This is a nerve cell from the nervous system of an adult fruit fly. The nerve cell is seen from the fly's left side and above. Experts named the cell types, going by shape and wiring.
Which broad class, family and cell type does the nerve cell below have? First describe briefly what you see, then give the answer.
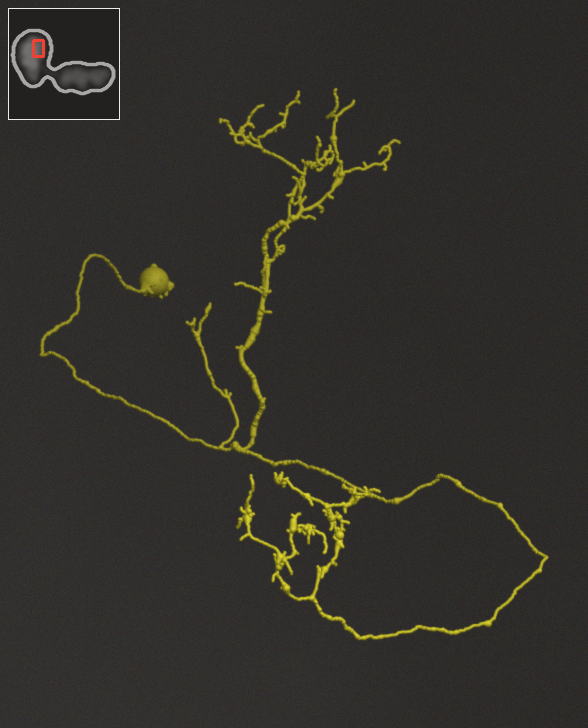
The cell body is on the left of the picture. The picture shows dozens of branch ends. Its broad class is optic-lobe intrinsic neuron. Its family is Tm. It is of cell type Tm33.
